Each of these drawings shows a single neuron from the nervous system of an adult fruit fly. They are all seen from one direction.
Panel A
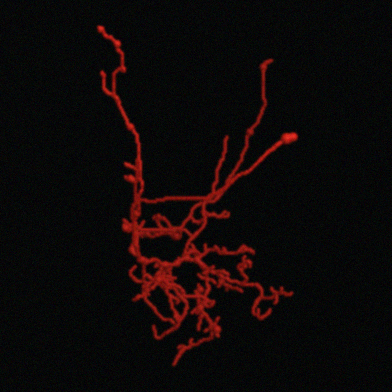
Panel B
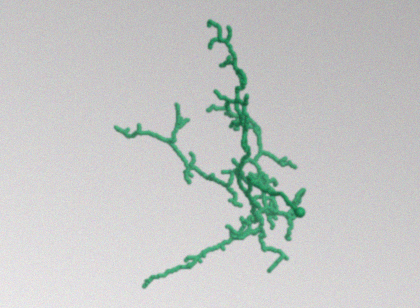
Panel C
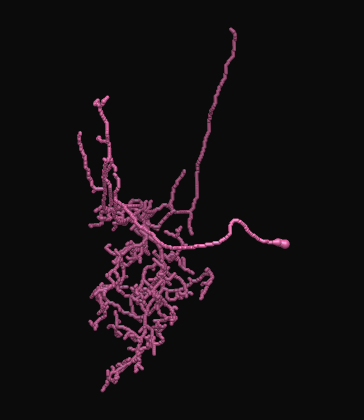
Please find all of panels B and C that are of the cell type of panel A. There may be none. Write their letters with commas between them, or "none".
C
